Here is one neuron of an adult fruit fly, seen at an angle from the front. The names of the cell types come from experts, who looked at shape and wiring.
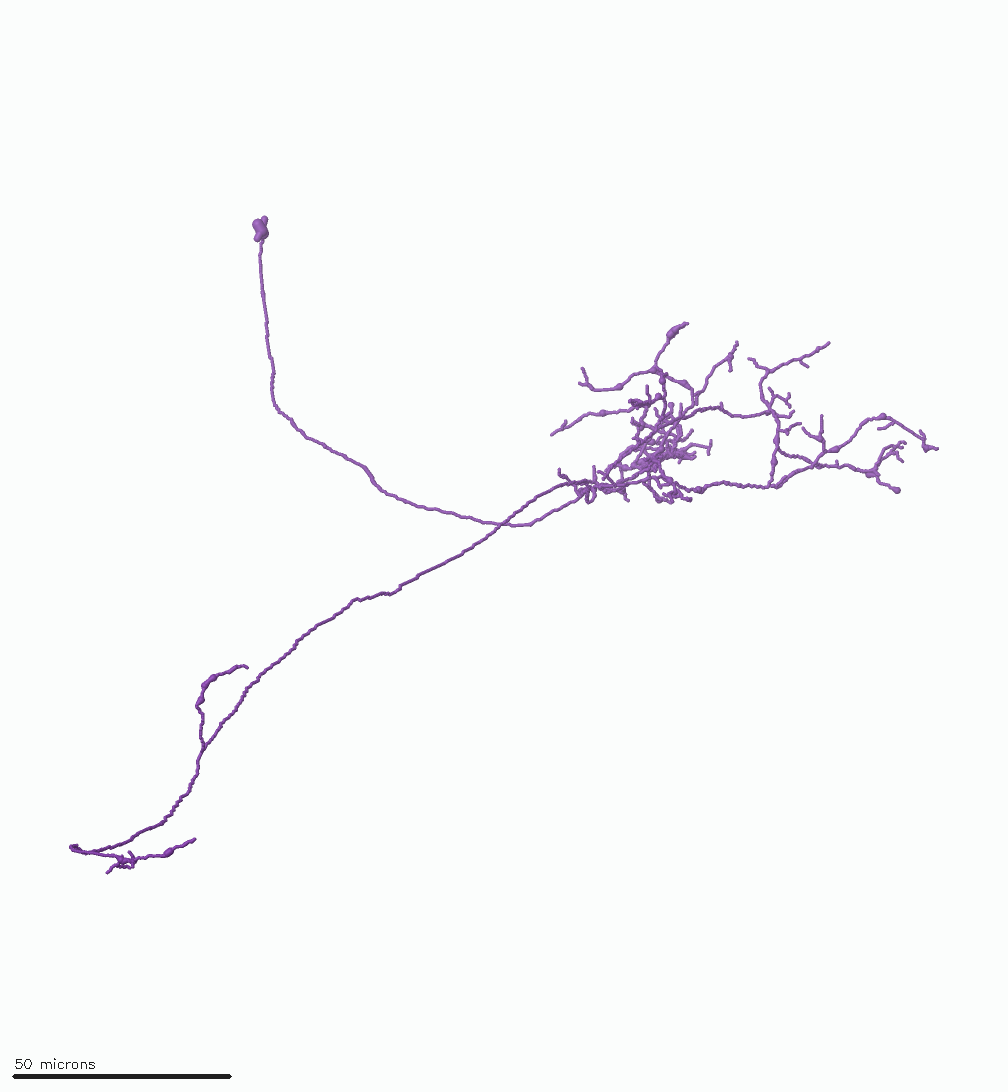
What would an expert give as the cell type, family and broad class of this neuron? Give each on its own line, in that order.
IN09B048
hemilineage 09B
nerve-cord intrinsic neuron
